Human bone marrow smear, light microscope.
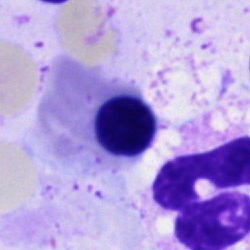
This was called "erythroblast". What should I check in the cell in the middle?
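Yes, it's an erythroblast.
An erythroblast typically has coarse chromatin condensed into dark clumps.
Here the chromatin is very dark, which goes with that, but it is evenly dense with no visible pattern rather than clumped.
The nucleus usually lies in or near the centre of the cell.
This one doesn't fit that: it sits toward the right side.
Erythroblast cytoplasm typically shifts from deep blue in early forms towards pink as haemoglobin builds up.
In this cell it is pale greyish blue. The cytoplasm is also abundant, spreading mainly to the upper left of the nucleus.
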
